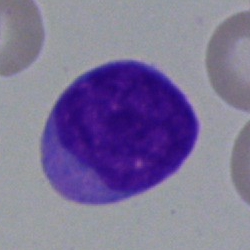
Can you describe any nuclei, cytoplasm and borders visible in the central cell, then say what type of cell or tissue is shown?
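A smooth oval outline without surface projections bounds this cell. The nucleus fills most of it, leaving a small crescent of cytoplasm at the lower left. No granules are visible there. Dark purple, dense chromatin shows only faint lighter flecks. It is a blast.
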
